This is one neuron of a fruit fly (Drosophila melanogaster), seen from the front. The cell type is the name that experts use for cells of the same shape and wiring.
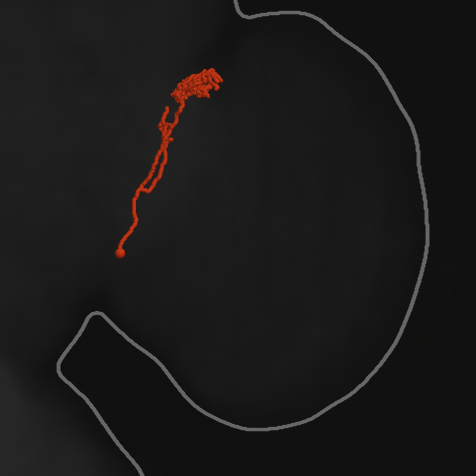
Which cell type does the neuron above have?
Li23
